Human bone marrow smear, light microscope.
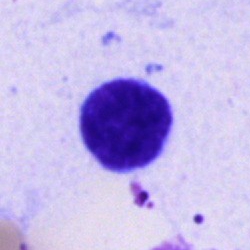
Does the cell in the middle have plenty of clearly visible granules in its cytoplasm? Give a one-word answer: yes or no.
No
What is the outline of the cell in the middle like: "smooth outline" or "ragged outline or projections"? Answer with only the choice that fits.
Smooth outline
